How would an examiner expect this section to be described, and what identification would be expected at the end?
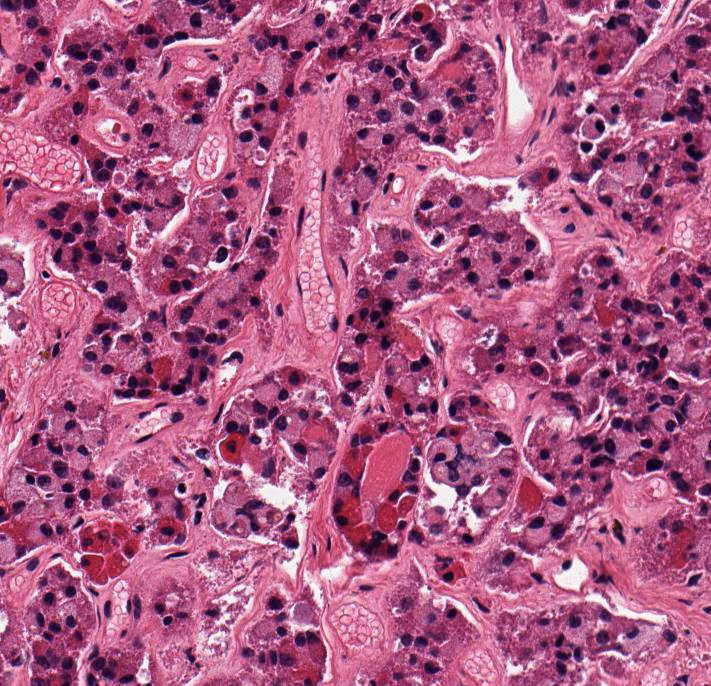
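Let's start with the arrangement: throughout the field, cells lie in small nests and cords separated by thin pink fibrous septa. Now look inside the nests, where the mixture of cells has cytoplasm ranging from bright red through purple-grey to pale. Most cells carry a single round, dark-staining nucleus of fairly uniform size. The septa themselves are pink collagen with scattered spindle-shaped nuclei. This section is pituitary.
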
